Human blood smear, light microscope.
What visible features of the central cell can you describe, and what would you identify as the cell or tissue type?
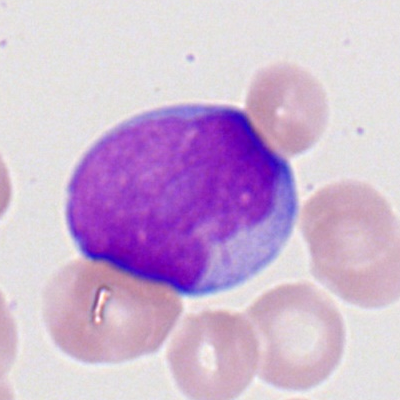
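Most of this cell is nucleus. The chromatin is fine and spread evenly, with no clumping. What little cytoplasm there is stains pale blue, and most of what you can see of it sits as a crescent on the lower right side. It's a myeloblast.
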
